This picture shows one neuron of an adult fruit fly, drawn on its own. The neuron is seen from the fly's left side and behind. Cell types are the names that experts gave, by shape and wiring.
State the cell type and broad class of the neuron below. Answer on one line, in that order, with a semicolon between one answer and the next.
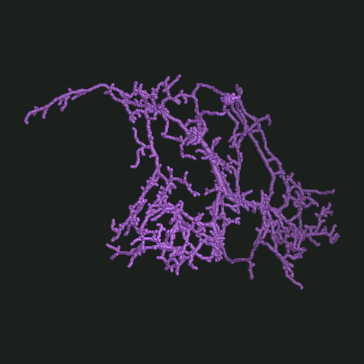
IB038; central-brain intrinsic neuron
